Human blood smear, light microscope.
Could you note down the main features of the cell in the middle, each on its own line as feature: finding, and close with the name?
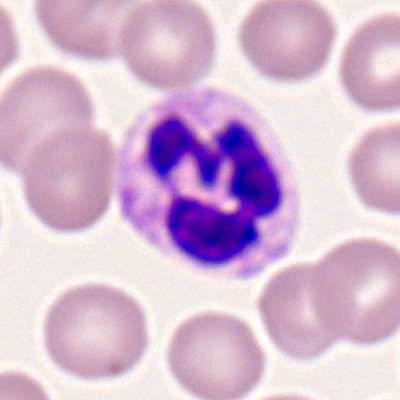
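Outline: notice it is round and smooth.
Nucleus: divided into several distinct lobes.
Nucleoli: none visible.
Cytoplasm: fine, faint lilac granules.
Name: segmented neutrophil.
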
